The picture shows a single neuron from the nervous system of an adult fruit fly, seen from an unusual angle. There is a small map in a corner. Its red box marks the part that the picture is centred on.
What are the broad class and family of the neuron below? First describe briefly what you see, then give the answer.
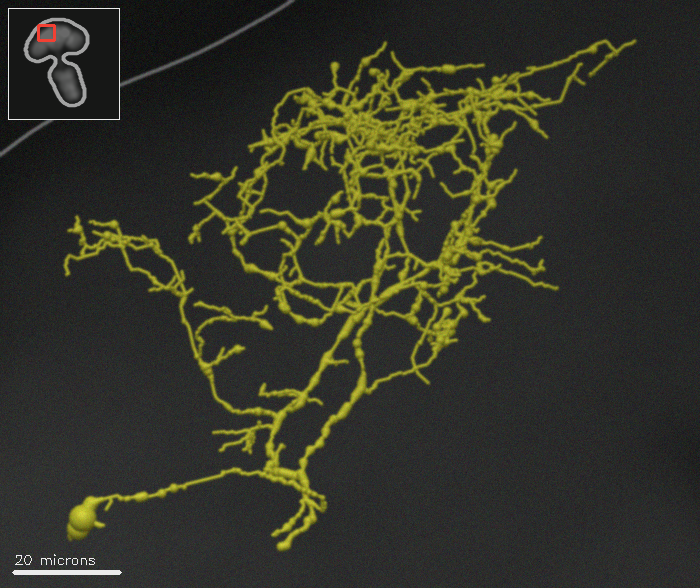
It lies in the brain. From left to right in the picture it spans about 110 microns. The picture shows more than a hundred branch ends. Its broad class is central-brain intrinsic neuron. The family is hemilineage SLPpl1.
